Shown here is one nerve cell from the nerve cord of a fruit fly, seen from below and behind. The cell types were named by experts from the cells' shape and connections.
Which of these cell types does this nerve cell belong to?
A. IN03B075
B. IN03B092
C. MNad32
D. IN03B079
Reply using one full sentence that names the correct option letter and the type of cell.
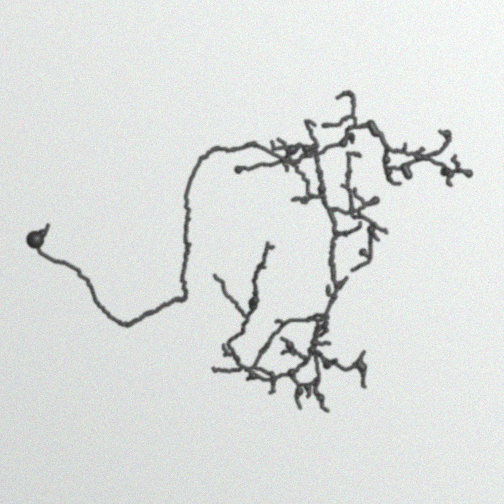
The nerve cell is identified as IN03B092, the cell type in option B.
